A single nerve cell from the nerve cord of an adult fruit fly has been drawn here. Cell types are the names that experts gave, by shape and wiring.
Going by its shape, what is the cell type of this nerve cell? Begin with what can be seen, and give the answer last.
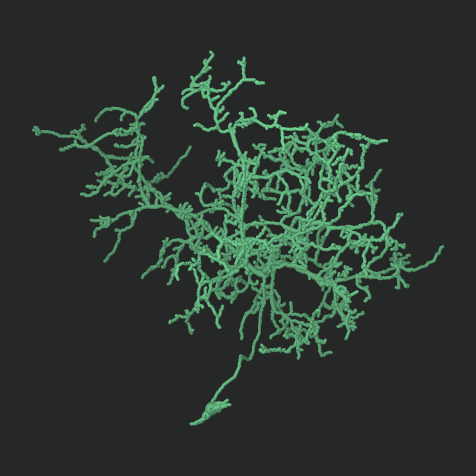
The picture shows more than a hundred branch ends. In this view it is about as wide as it is tall. This is a nerve-cord intrinsic neuron. It is of cell type IN21A020.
